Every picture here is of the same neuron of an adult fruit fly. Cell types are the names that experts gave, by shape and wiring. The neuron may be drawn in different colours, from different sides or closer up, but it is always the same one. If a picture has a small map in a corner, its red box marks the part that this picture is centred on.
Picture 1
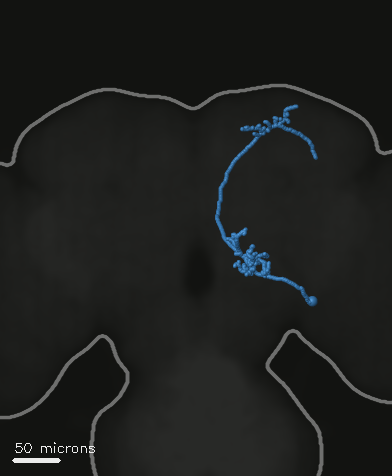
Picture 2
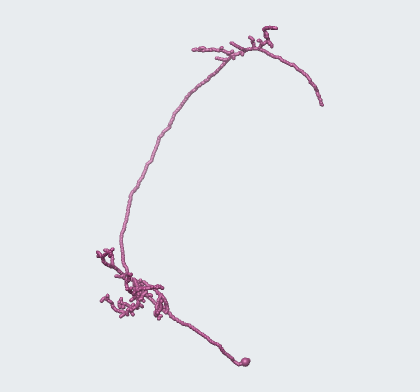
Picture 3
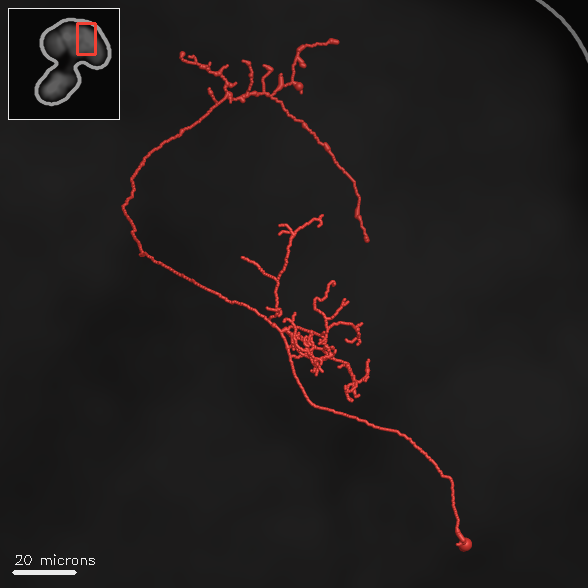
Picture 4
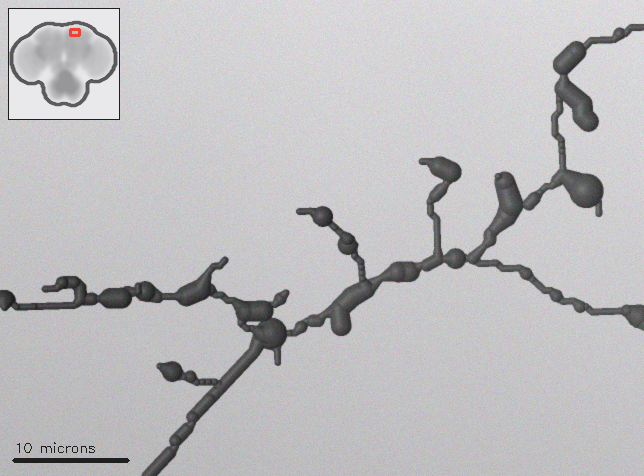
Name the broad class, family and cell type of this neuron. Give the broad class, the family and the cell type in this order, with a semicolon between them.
central-brain intrinsic neuron; hemilineage ALlv1; VP1l+_lvPN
